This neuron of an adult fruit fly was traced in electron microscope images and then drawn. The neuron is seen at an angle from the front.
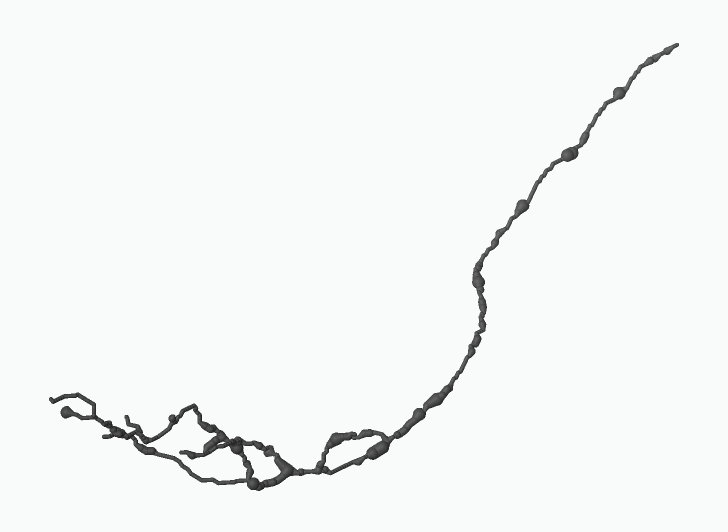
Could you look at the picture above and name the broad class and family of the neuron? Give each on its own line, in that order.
sensory neuron entering the nerve cord
class mechanosensory tactile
